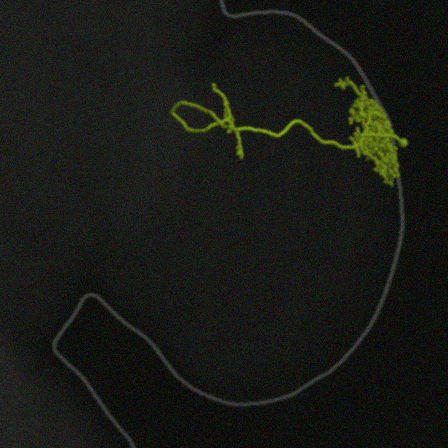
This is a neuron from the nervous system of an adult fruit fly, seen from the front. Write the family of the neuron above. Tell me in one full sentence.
The family designation of this neuron is MeLo.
